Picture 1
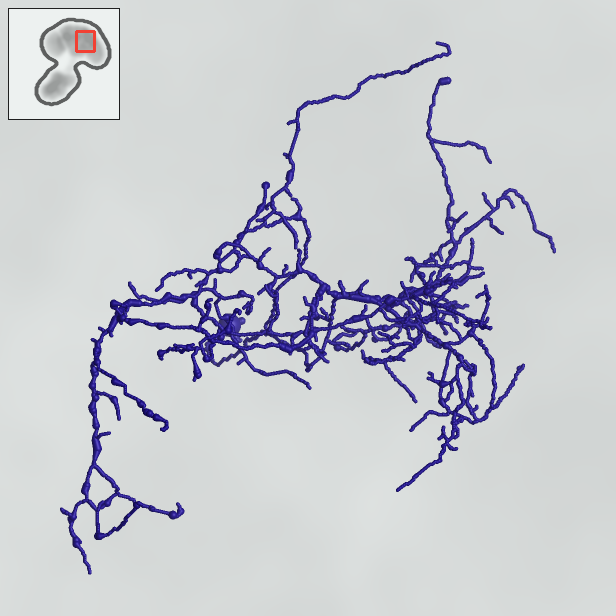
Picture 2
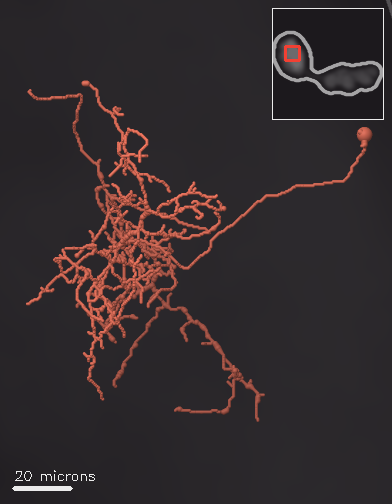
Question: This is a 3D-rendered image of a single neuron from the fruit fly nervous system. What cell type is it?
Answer: PVLP202m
